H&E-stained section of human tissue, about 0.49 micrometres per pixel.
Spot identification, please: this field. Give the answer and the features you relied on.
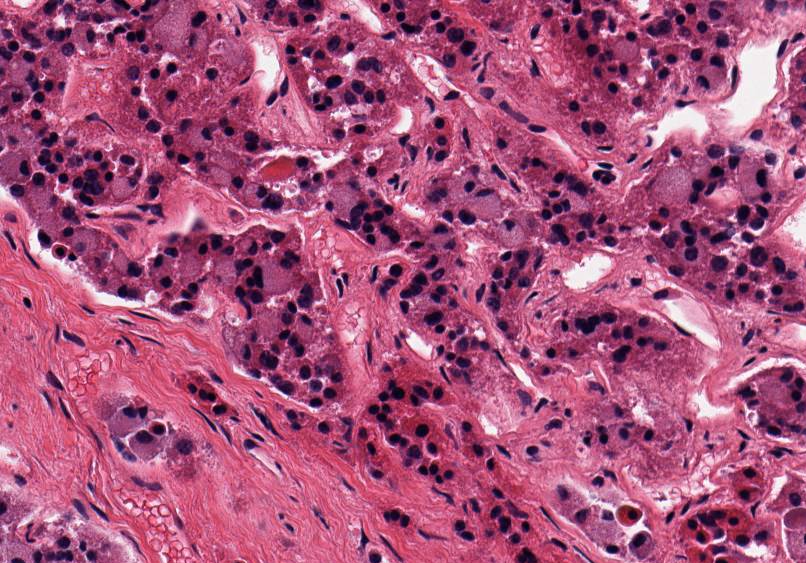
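First, the name: pars distalis of the pituitary. Second, the arrangement: closely packed cells in nests and cords, separated by thin fibrous septa, fill most of the field.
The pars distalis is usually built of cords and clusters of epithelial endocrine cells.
Third, the cells: most have abundant granular purple-grey cytoplasm, and their nuclei are small, round, dark and fairly uniform. Last, a band of dense pink collagen with wavy fibres runs diagonally across the lower left.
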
